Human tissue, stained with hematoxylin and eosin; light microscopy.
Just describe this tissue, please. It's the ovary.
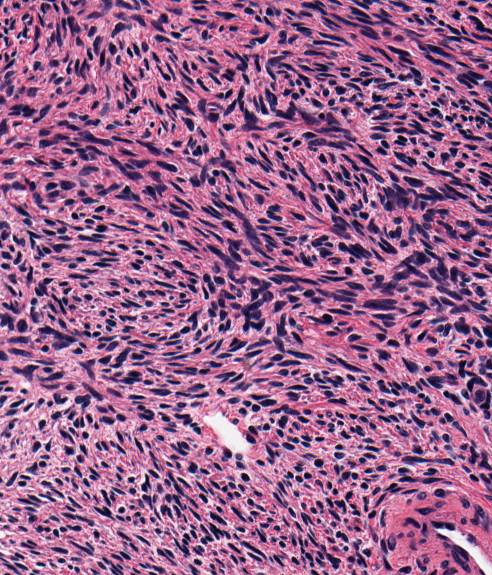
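Densely packed spindle cells fill the whole field. Arranged in short fascicles running in varying, crossing directions. Nuclei elongated to ovoid, darkly stained. Cytoplasm scant and pale pink; cell borders indistinct.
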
